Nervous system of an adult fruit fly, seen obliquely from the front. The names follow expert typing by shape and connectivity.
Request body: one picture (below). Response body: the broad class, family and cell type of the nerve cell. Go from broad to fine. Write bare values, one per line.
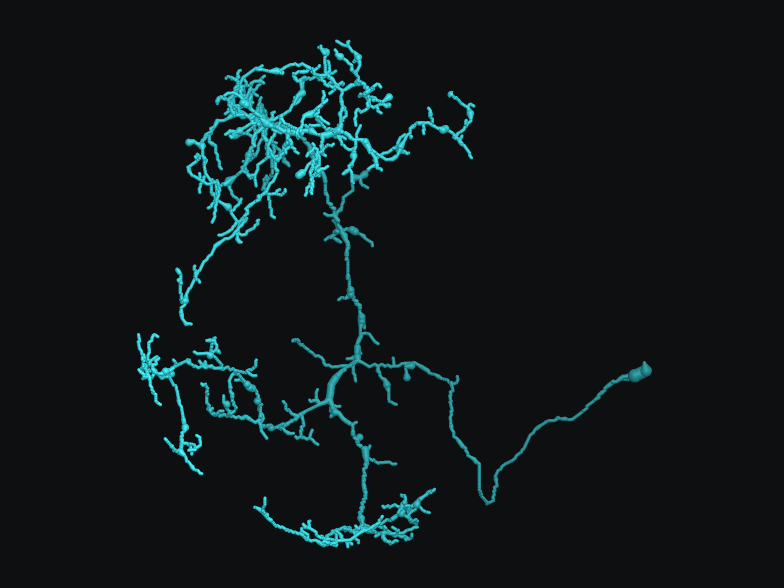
nerve-cord intrinsic neuron
hemilineage 13A
IN13A052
